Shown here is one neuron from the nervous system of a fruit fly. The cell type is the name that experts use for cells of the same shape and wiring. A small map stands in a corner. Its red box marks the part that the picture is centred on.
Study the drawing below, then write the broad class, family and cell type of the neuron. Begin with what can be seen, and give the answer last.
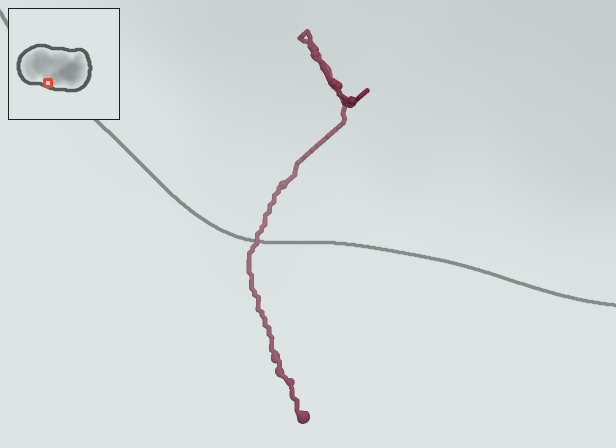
The drawing shows no cell body. There are a dozen or fewer branch ends. It is a sensory neuron entering the brain. Its family is called class mechanosensory. Its cell type is BM_InOm.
